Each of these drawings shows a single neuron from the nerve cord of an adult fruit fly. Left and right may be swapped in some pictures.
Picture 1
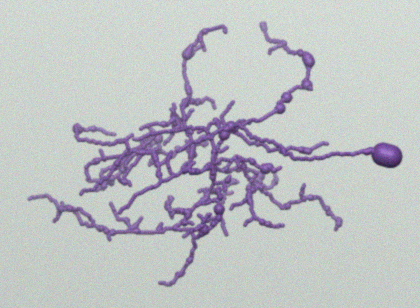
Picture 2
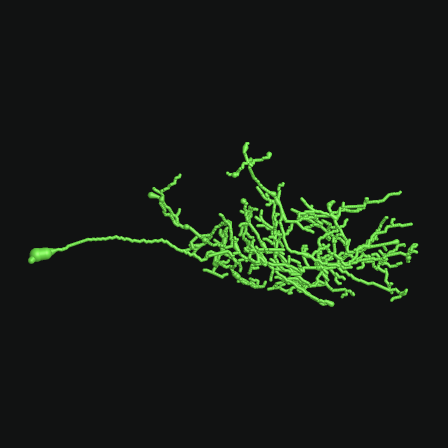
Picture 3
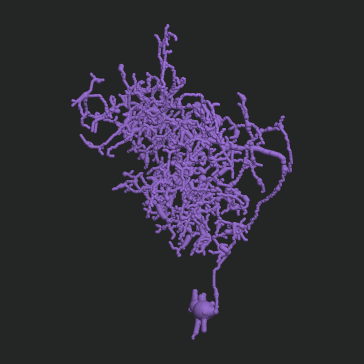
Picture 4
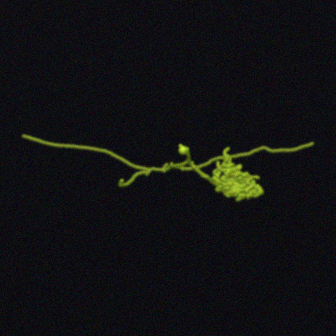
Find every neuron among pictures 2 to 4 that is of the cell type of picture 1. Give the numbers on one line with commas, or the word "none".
2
